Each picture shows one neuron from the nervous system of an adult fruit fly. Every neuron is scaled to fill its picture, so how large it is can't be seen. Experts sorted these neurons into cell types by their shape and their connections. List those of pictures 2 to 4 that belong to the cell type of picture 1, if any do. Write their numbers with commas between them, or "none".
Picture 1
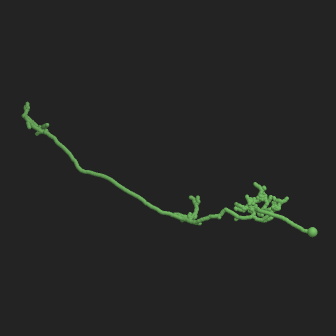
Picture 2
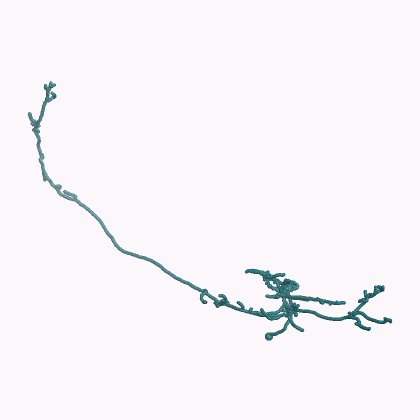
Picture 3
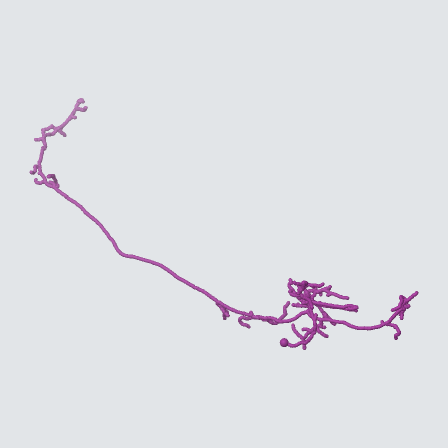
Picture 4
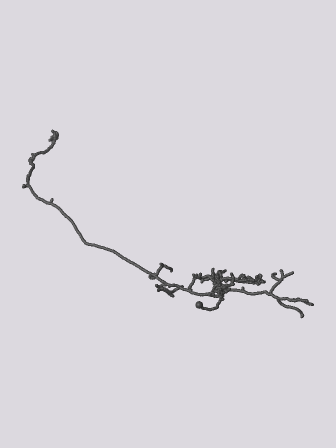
2, 3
